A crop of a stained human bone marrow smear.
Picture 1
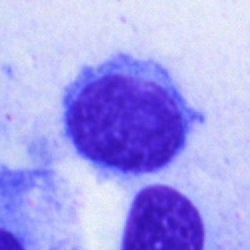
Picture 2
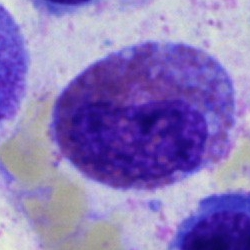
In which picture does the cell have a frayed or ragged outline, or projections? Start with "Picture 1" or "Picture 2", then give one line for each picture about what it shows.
Picture 1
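What picture 1 shows: The cell edge is irregular and frayed rather than smooth.
What picture 2 shows: The cell has a smooth, rounded oval outline.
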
